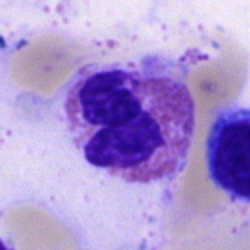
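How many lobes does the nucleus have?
Two, lying one above the other.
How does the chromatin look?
Dense and dark purple.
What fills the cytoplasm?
Coarse pink granules.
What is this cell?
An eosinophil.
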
